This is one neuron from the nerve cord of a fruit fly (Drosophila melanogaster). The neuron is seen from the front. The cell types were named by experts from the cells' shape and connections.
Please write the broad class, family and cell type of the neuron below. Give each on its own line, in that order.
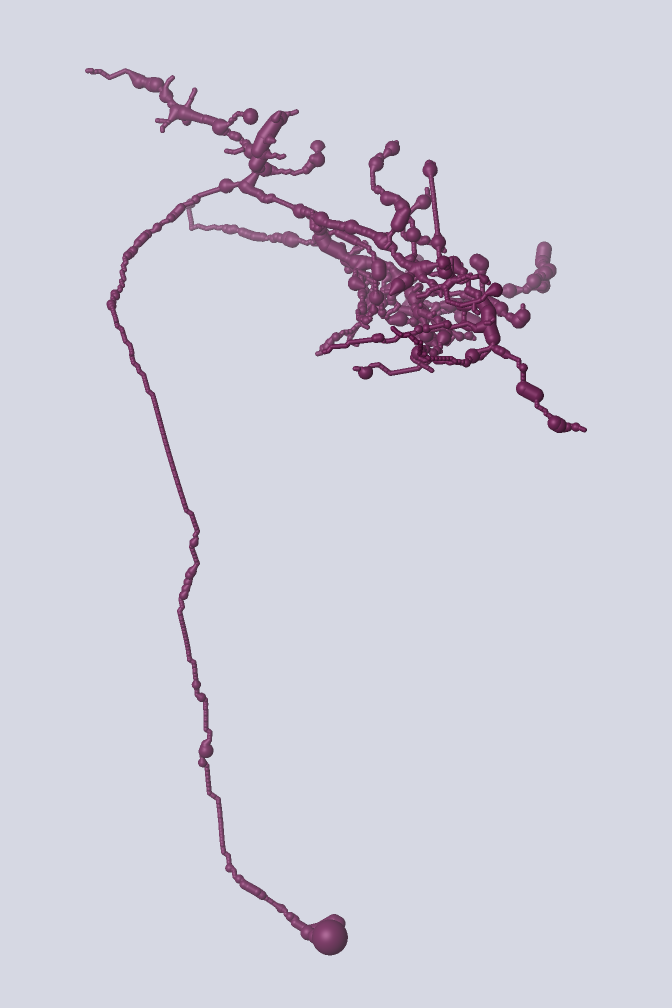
nerve-cord intrinsic neuron
hemilineage 02A
IN02A037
